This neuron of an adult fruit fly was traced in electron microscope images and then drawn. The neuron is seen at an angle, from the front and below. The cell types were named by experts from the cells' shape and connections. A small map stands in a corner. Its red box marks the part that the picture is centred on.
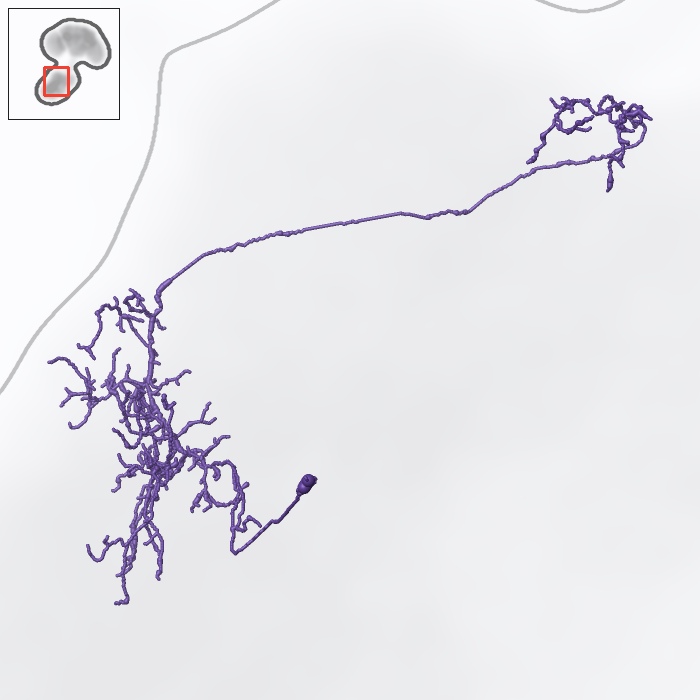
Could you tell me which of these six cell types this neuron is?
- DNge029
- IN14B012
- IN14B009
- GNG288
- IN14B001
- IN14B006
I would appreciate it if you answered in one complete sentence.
In the scheme of cell types, this neuron is IN14B012.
